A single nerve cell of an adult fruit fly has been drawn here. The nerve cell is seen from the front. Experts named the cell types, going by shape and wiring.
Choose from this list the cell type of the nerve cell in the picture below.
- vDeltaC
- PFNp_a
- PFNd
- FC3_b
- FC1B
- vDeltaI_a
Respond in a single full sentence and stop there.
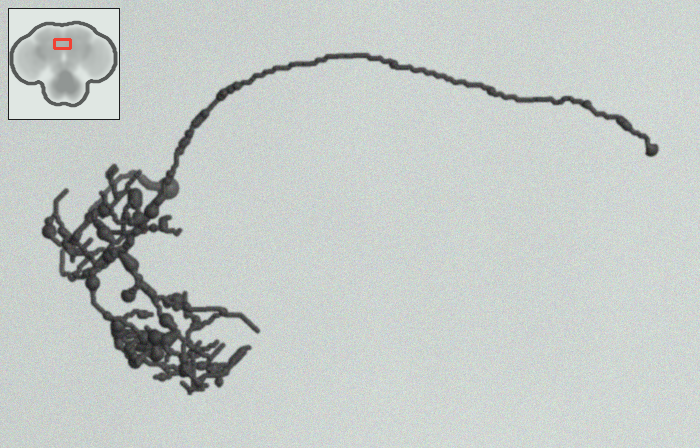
Typed by cell type, the nerve cell is FC3_b.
